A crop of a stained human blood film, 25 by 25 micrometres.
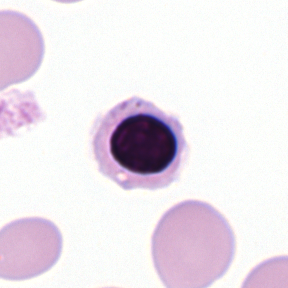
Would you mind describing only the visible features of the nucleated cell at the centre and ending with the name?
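See how the outer edge is slightly irregular, small blunt bumps rather than a smooth circle? No nucleoli are visible in the nucleus. At the top, a few tiny dark dots sit in the cytoplasm, and there's a single small clear vacuole in the cytoplasm at the lower left of the nucleus. That's a normoblast.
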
